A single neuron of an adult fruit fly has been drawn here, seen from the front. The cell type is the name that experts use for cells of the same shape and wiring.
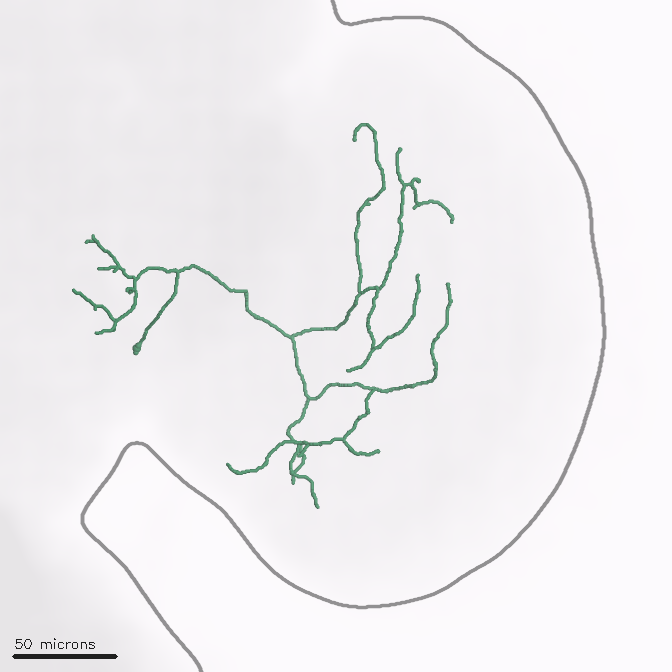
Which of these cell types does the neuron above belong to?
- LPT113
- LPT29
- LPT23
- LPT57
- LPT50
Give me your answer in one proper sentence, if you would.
The neuron here falls under cell type LPT113.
